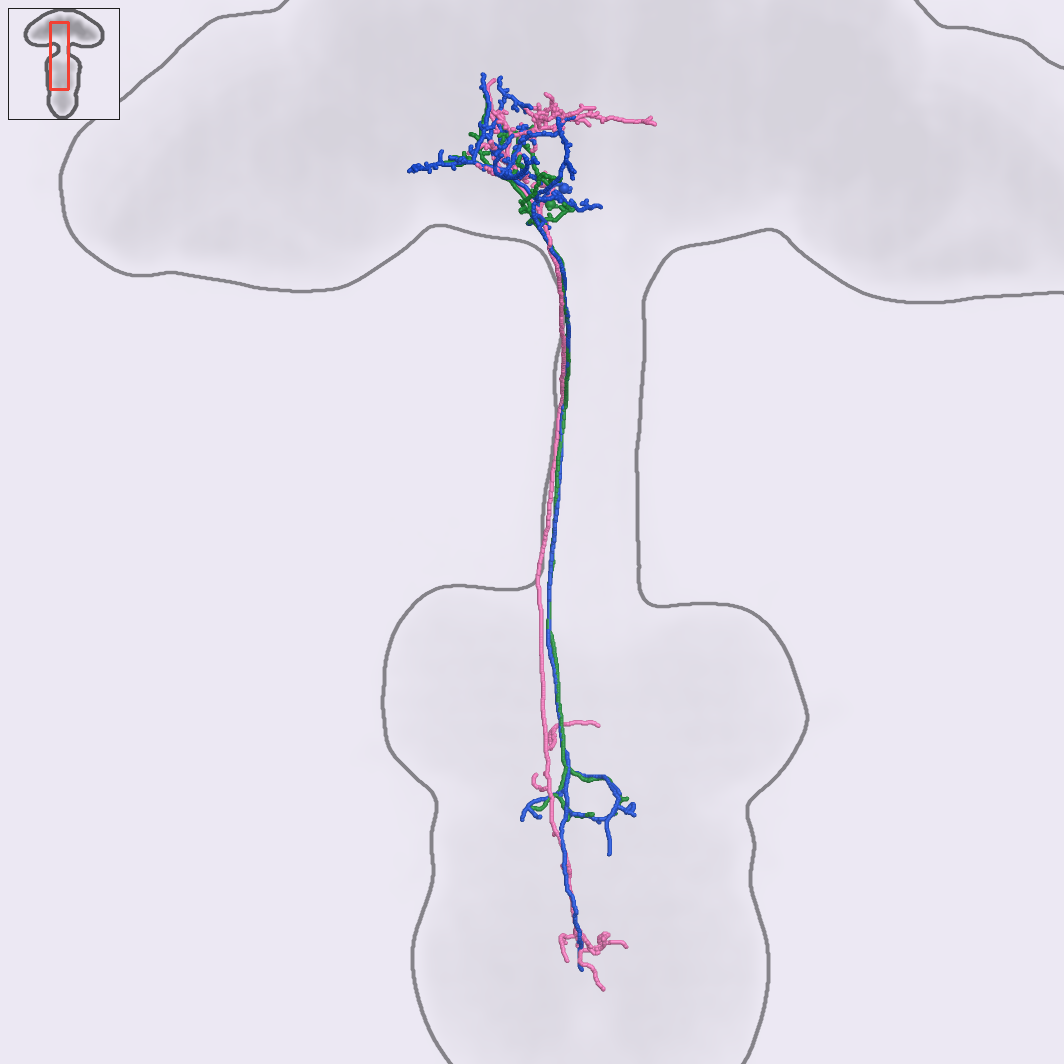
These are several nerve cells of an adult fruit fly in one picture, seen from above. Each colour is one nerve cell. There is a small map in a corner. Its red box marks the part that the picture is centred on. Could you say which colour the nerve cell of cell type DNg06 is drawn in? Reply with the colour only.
pink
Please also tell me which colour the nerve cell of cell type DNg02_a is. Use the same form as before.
blue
